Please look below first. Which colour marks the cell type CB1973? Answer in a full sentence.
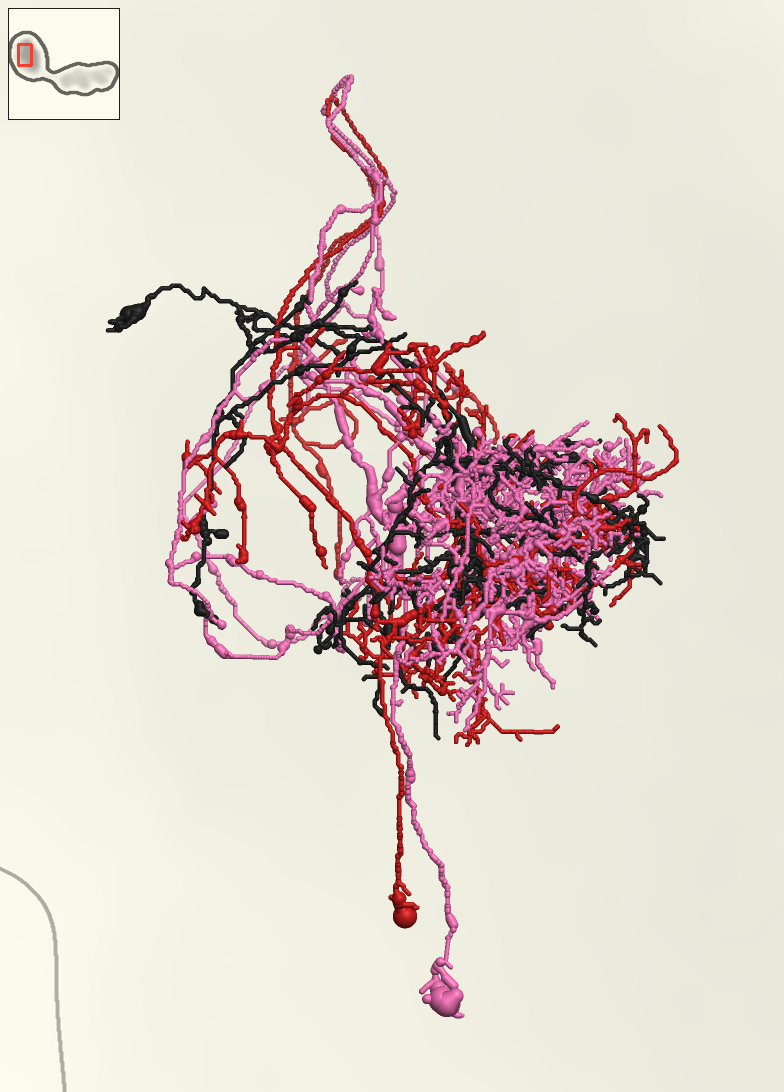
The colour is red.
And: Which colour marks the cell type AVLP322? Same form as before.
The colour is pink.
